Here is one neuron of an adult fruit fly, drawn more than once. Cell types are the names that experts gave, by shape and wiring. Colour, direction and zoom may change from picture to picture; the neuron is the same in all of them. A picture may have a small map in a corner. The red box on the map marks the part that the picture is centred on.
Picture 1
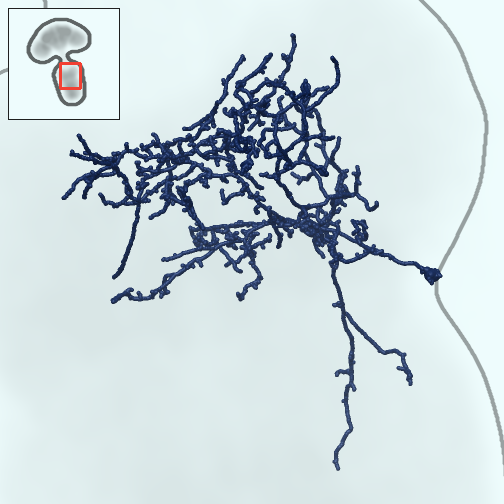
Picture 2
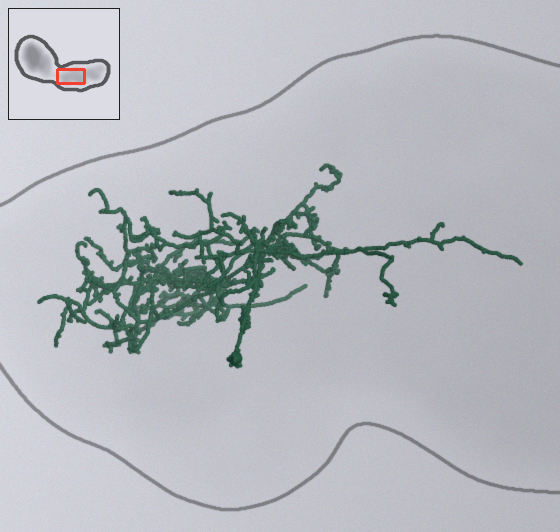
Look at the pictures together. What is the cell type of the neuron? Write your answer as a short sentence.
The cell type is IN12A037.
